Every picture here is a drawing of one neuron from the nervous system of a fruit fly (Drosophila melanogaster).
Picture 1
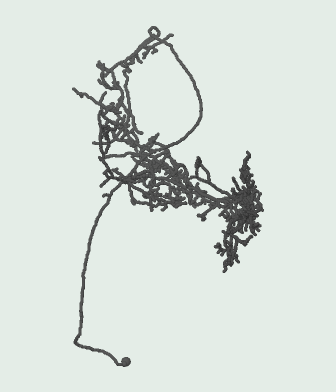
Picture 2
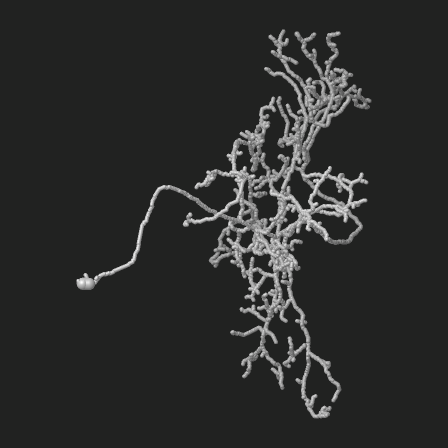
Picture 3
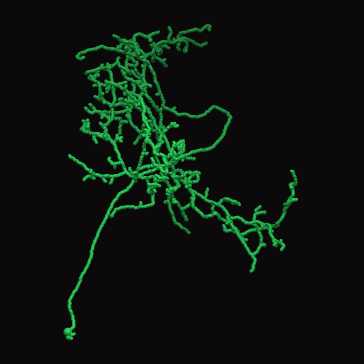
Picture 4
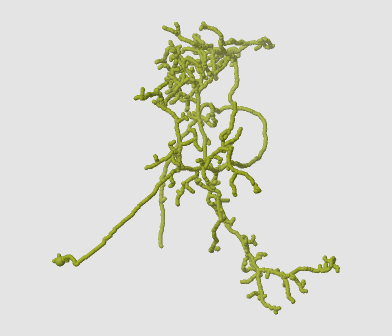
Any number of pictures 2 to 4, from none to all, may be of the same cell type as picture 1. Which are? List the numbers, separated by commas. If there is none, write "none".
none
